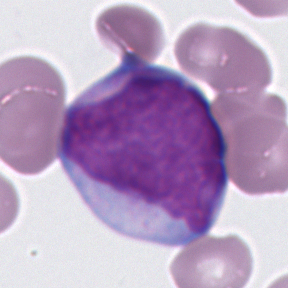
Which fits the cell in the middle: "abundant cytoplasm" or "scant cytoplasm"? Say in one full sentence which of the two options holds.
What surrounds the nucleus is a narrow rim of cytoplasm.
